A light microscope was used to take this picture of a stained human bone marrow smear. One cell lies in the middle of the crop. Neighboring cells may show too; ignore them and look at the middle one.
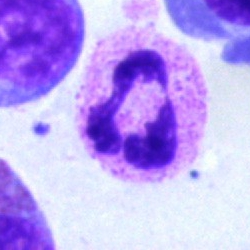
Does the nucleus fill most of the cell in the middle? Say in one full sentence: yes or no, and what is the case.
No, this cell has broad cytoplasm around its nucleus.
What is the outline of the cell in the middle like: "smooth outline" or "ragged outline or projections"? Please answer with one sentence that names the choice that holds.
What bounds the cell is a smooth, even outline.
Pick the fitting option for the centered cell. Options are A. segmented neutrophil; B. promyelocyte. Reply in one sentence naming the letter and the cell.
Correctly, option A names the cell in the middle a segmented neutrophil.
